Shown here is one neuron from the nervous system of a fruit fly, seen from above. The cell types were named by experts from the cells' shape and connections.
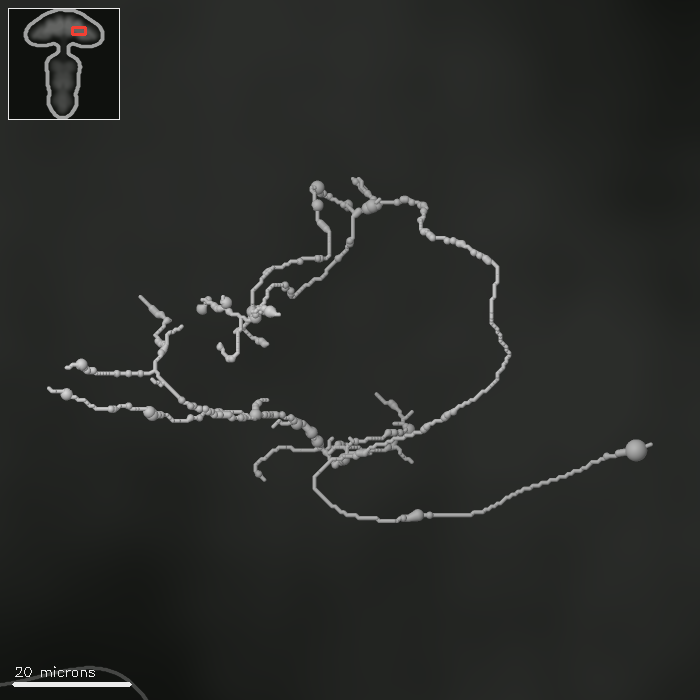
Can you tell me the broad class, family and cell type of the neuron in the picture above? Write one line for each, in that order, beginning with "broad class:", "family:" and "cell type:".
broad class: central-brain intrinsic neuron
family: hemilineage LHp1
cell type: LHPV4h1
